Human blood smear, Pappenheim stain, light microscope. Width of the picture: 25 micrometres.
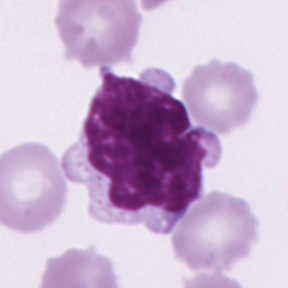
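Large granular lymphocyte. Nucleus occupies most of the cell; outline irregular and lumpy, with several shallow indentations. Chromatin dark purple, coarsely clumped. Cytoplasm a narrow rim, widest at lower left.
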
